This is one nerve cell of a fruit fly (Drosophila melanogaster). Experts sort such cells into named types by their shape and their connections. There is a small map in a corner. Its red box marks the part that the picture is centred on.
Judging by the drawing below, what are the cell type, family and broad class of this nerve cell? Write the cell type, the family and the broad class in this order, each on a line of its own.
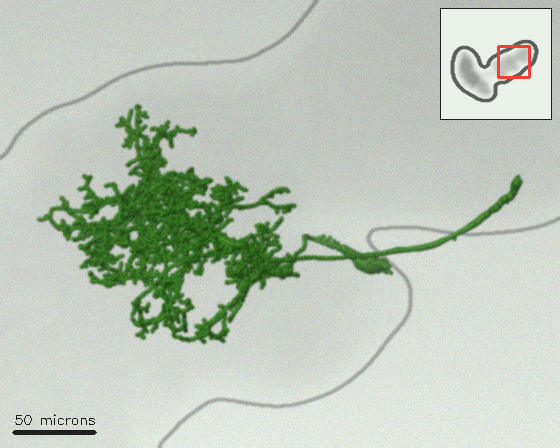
ps1 MN
hemilineage 06A
motor neuron of the nerve cord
